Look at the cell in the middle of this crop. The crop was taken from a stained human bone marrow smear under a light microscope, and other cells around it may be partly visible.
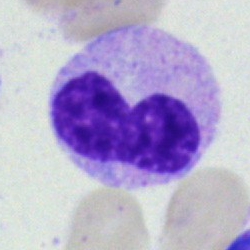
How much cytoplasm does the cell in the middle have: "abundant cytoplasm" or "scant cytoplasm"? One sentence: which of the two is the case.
The cytoplasm of this cell is abundant.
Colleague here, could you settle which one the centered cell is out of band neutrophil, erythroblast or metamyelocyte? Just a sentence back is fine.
The cell the crop is centered on is a band neutrophil.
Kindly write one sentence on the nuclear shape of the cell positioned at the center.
If you check the nucleus, you will find one compact mass, round, oval or kidney-shaped.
